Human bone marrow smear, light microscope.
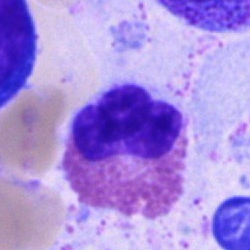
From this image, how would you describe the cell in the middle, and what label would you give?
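Position comes first: the nucleus sits in the upper part of the cell, with most of the cytoplasm below it. Next, chromatin: dense and dark purple. Nucleoli: none can be seen. Last, cytoplasm: packed with coarse round granules. The cell is an eosinophil.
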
